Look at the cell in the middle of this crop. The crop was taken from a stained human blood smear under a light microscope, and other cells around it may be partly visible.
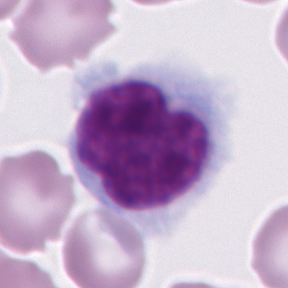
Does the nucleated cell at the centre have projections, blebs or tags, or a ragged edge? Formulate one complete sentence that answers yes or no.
Yes, this cell has a rough edge that is ragged or bears projections, blebs or tags.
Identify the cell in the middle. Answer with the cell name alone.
hairy cell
